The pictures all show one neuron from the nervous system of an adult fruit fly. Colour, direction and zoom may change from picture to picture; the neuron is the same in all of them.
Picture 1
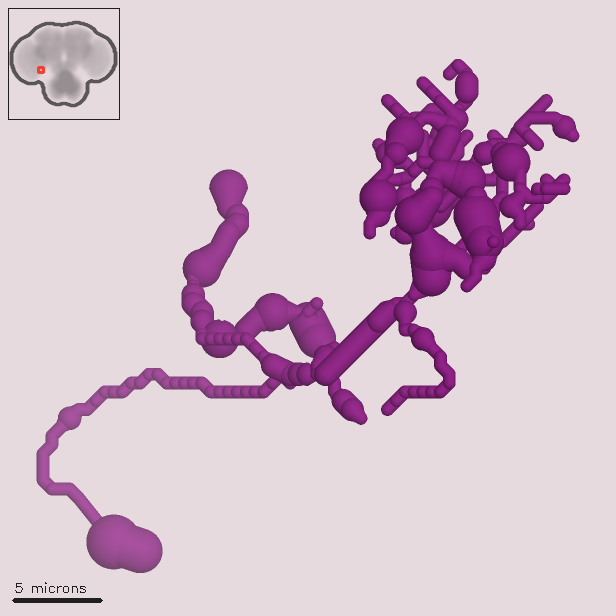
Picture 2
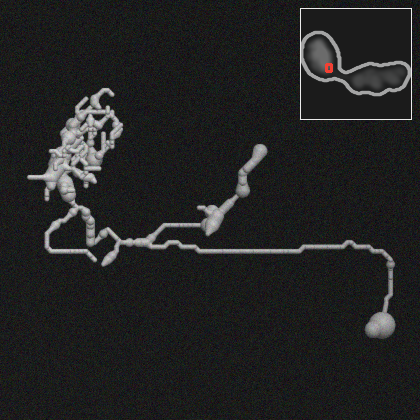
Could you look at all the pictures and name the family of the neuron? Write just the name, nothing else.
T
